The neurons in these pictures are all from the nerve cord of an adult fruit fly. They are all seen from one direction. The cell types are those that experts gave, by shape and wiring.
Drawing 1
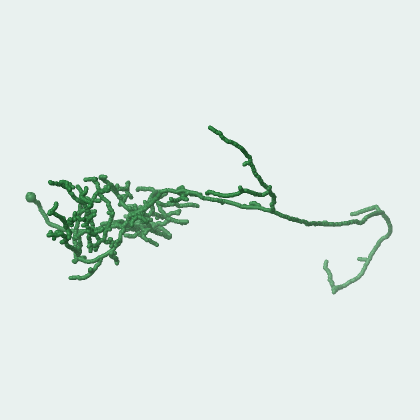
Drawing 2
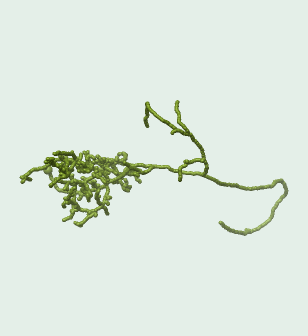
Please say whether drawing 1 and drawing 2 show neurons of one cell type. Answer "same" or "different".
same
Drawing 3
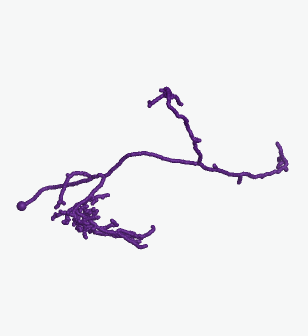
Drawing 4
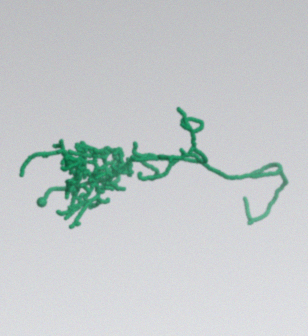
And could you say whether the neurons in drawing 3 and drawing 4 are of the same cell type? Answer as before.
different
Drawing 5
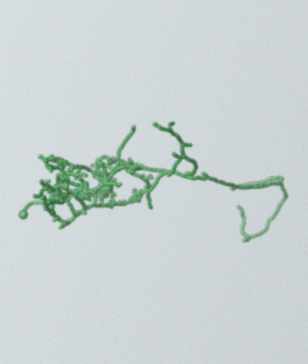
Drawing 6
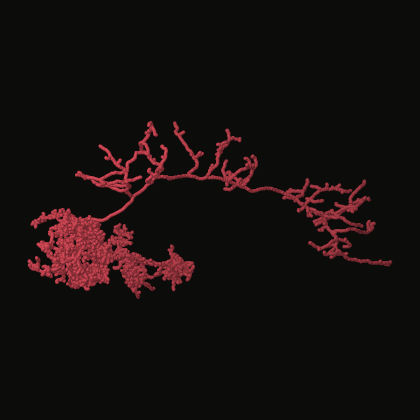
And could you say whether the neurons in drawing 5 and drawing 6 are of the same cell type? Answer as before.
different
